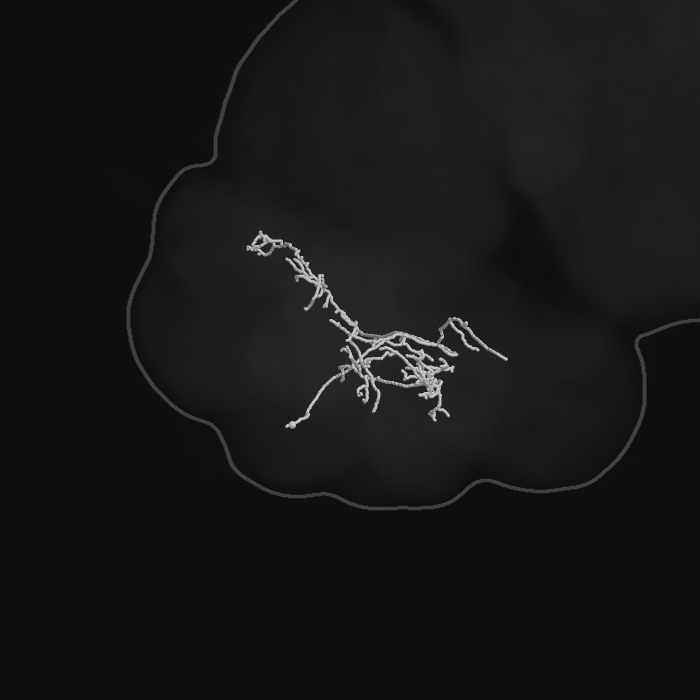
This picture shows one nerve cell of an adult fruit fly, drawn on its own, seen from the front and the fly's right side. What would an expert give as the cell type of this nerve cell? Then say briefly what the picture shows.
It is of cell type IN08B077. Its broad class is nerve-cord intrinsic neuron. The cell body is in the middle of the picture. In this view it is wider than it is tall.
